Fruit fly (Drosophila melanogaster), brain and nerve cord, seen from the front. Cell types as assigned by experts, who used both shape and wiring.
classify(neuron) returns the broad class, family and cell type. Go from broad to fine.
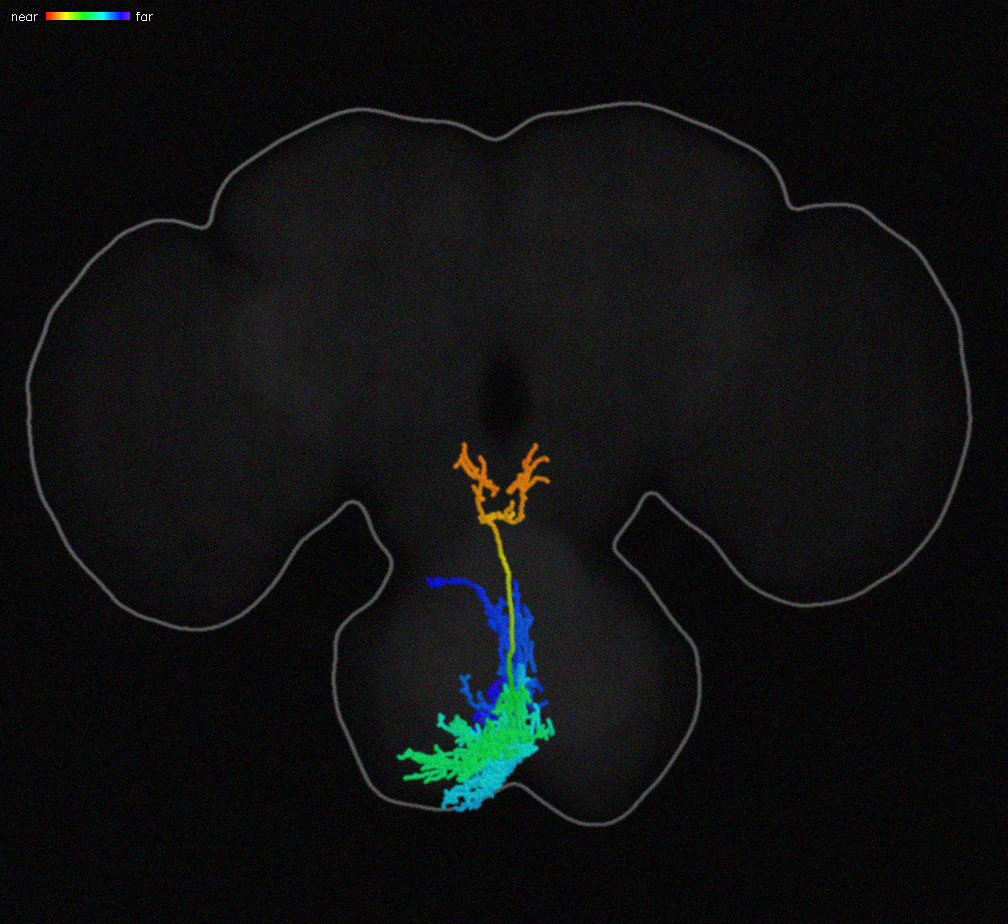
ascending neuron; hemilineage 17A; AN17A009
